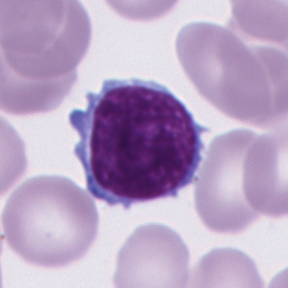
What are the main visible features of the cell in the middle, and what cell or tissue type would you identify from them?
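Start with the border: it is ragged, with many small, fine projections. Around the nucleus, the cytoplasm makes only a narrow rim. You will find no granules in that cytoplasm, and no vacuoles either. This is a typical lymphocyte.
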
